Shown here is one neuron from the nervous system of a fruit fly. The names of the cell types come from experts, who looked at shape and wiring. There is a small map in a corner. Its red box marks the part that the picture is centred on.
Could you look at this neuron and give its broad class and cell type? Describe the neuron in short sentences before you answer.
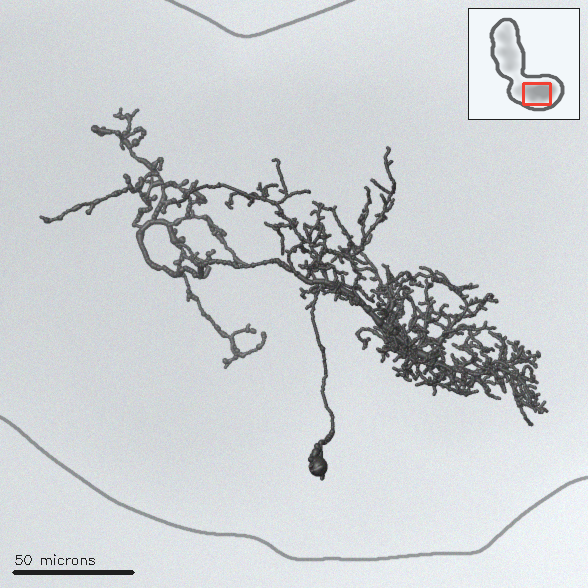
By the scale bar it is about 200 microns wide in this view. In this view it is wider than it is tall. Its broad class is central-brain intrinsic neuron. It is of cell type LAL083.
